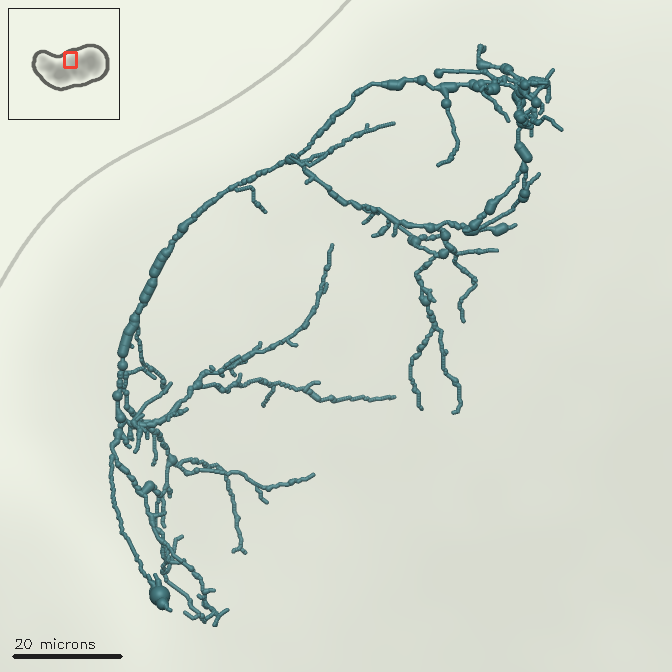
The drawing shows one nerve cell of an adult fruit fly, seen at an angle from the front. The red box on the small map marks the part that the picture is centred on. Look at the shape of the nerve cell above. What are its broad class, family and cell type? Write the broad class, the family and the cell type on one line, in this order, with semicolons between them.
central-brain intrinsic neuron; hemilineage SLPpl3; CB3141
